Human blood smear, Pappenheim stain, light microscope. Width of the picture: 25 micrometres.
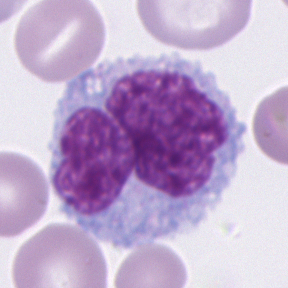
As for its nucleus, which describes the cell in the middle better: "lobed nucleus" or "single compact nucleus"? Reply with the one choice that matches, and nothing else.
Lobed nucleus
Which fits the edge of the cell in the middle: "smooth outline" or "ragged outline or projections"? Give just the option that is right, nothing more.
Ragged outline or projections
